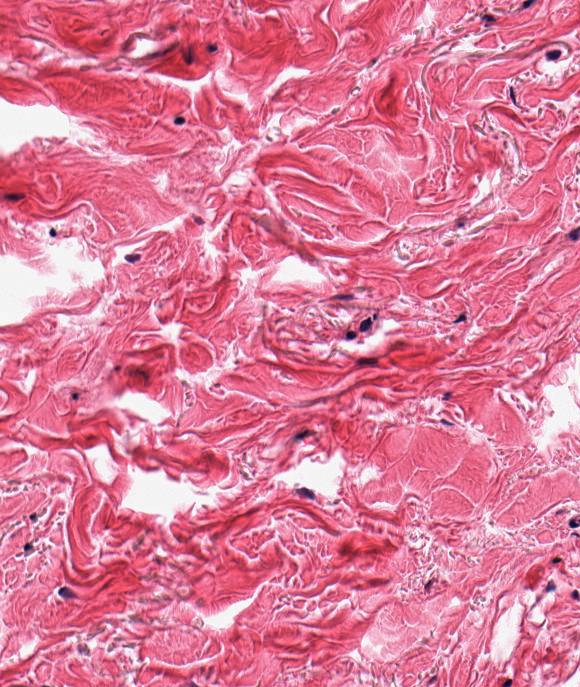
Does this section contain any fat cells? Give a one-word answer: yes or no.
No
